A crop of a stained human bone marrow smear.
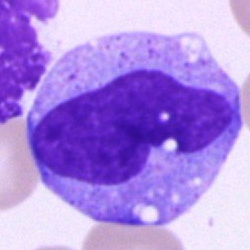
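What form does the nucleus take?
Irregular and folded, indented on its lower side.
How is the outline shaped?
Somewhat angular, with flattened sides, not smoothly round.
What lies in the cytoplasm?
Several small clear vacuoles, most noticeable near the lower edge.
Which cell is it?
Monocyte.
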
